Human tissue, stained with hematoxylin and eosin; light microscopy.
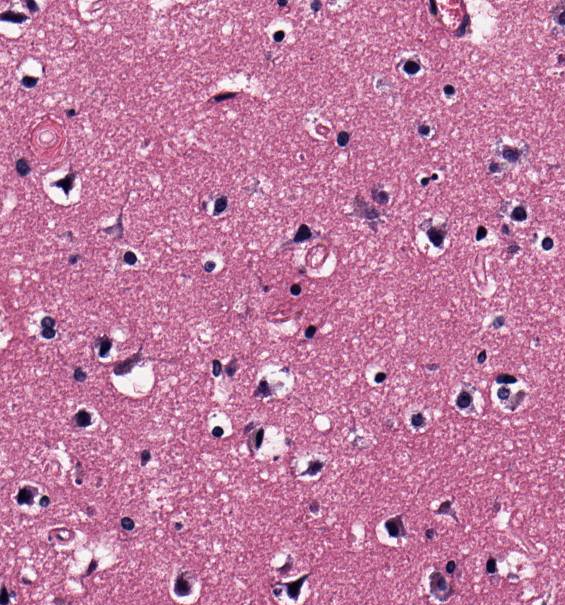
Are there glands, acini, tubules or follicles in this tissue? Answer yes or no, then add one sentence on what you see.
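No. A finely granular pink matrix fills the whole field, without epithelium, glands or tubules.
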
